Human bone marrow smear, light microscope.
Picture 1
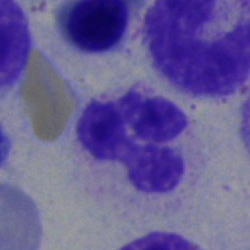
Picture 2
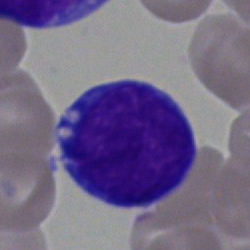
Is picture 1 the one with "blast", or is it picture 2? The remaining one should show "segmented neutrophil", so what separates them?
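Item one, the assignment: picture 1 shows the segmented neutrophil, and picture 2 shows the blast. Item two, chromatin: in picture 1 it is deep purple and coarsely clumped, and no nucleoli are visible.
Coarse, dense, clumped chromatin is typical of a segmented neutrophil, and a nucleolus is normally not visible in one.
Item three, cytoplasm: pale greyish-lilac in picture 1; in picture 2 a very thin deep-blue rim, seen best at the left edge, with no visible granules. Item four, vacuoles: a few small clear ones lie along the left margin of the blast. Item five, outline: the segmented neutrophil is roughly round and faint against the background. Item six, surroundings: an elongated pale grey-tan red cell lies to the left of the segmented neutrophil, whereas pale red cells surround the blast and part of another purple-stained cell shows at the top-left corner of picture 2.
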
